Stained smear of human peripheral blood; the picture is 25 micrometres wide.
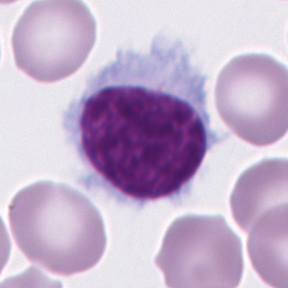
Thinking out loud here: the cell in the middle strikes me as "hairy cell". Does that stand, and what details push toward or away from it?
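Yes: the name hairy cell holds for this cell.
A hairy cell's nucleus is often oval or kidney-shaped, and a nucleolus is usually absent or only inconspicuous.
Both points agree with what is seen, for the nucleus here is a rounded oval, about 11 by 10 micrometres, with a smooth, unlobed edge and no distinct nucleolus standing out. Fine hair-like projections fringe the cell, longest along its upper edge, and its outline is ragged and indistinct rather than a smooth line. The cytoplasm is pale blue-grey and shows no granules. The cell measures about 13 micrometres across, with the nucleus lying toward the bottom and filling about 60% of its area.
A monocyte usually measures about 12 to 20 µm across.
On size alone, then, monocyte is not excluded.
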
